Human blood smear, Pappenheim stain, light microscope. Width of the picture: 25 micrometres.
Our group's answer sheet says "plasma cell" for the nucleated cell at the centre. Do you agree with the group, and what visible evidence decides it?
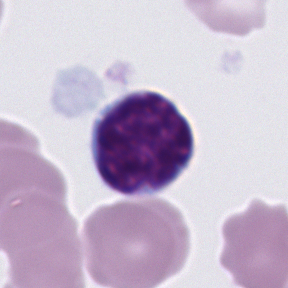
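Deciding: a very thin pale blue cytoplasm rim, clearest along the left and lower edges.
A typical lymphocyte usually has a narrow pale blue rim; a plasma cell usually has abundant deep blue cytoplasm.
Also deciding: nucleus fills about 90% of the cell's area.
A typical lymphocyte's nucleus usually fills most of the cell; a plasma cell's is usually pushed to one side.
Verdict: not a plasma cell but a typical lymphocyte. Chromatin dark purple, coarsely clumped: for typical lymphocyte.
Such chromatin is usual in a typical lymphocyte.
Round nucleus: fits both names.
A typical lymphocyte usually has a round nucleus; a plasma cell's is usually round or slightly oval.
Cell about 9 micrometres across, nucleus likewise.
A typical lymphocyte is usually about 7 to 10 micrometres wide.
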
